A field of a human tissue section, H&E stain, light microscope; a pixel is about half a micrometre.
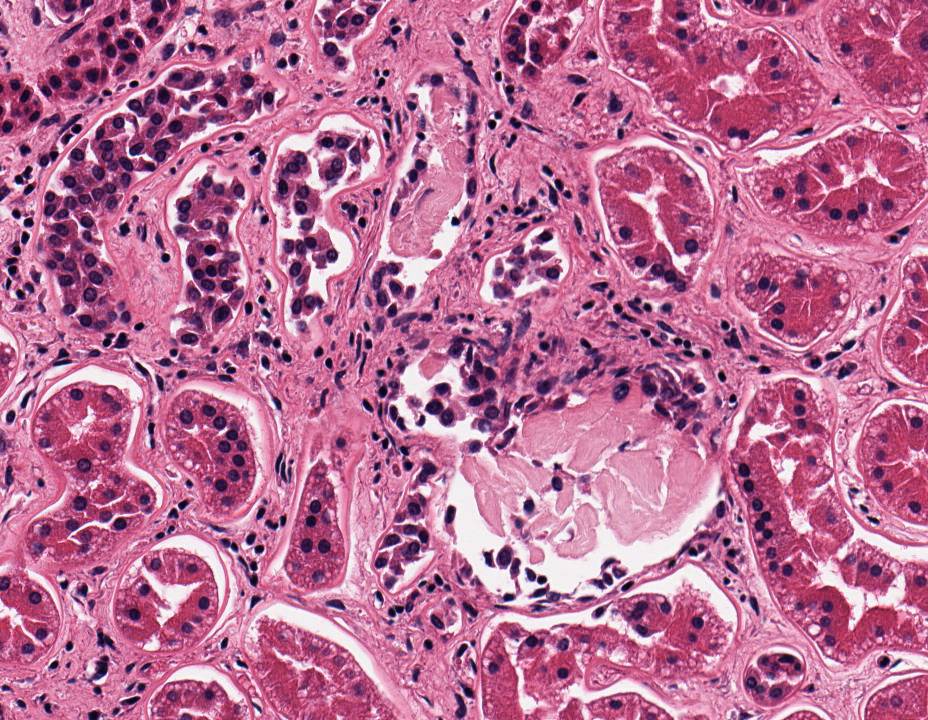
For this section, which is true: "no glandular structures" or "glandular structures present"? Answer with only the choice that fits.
Glandular structures present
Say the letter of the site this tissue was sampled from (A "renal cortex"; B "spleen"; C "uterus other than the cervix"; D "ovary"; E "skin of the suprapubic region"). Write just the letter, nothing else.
A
